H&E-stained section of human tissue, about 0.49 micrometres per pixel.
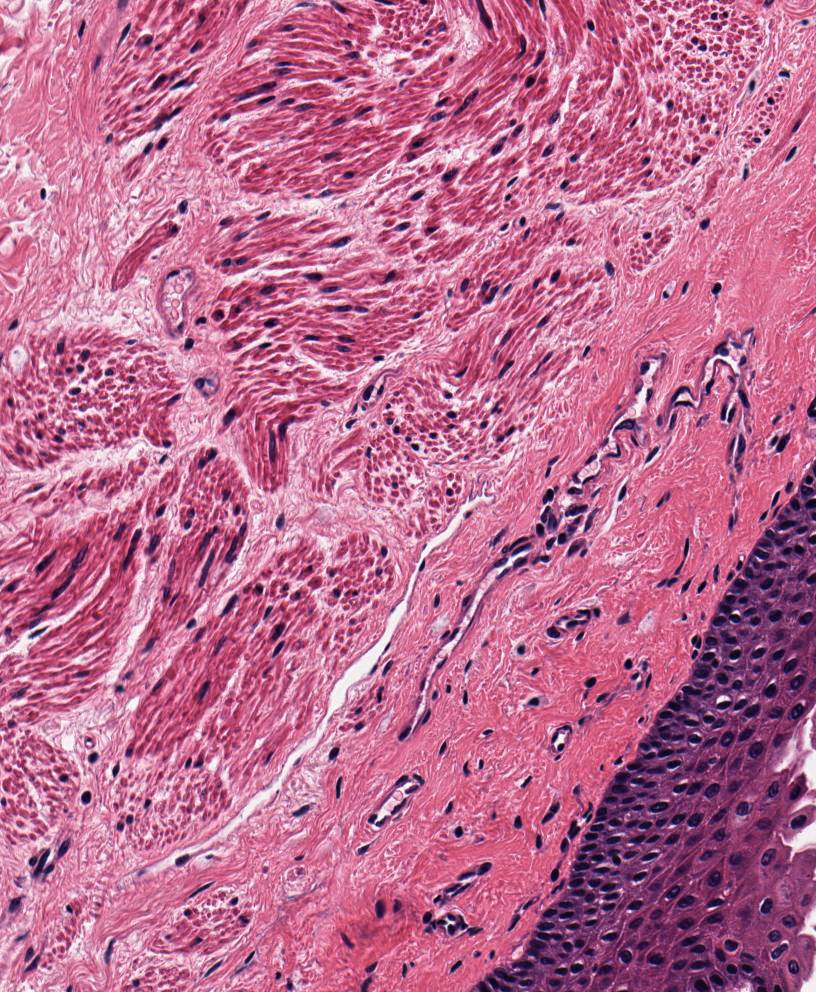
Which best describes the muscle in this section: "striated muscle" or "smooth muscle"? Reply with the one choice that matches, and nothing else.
Smooth muscle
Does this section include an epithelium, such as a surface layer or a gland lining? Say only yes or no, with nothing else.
Yes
